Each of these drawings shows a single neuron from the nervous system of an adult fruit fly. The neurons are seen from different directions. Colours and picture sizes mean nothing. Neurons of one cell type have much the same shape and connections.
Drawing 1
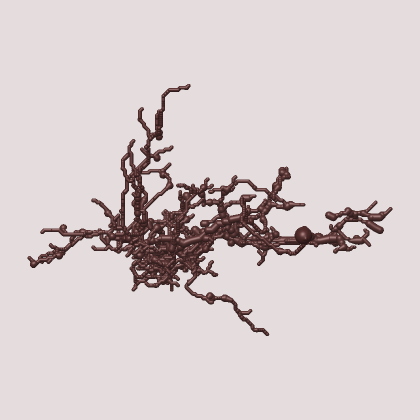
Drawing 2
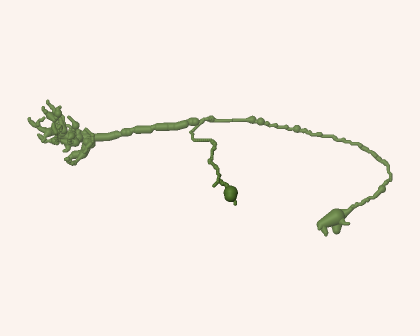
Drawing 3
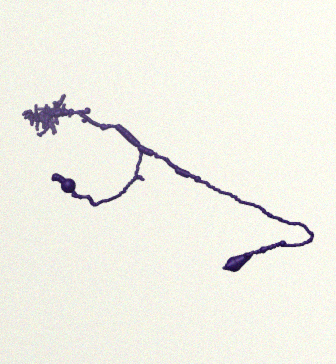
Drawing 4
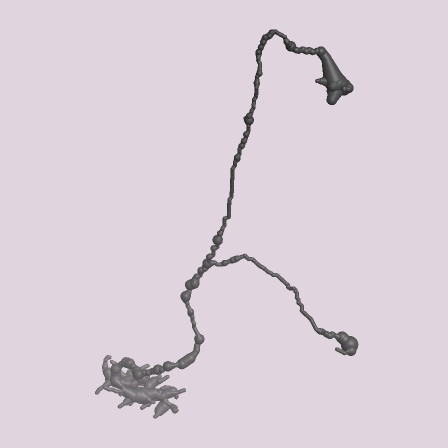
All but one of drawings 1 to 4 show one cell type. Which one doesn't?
1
